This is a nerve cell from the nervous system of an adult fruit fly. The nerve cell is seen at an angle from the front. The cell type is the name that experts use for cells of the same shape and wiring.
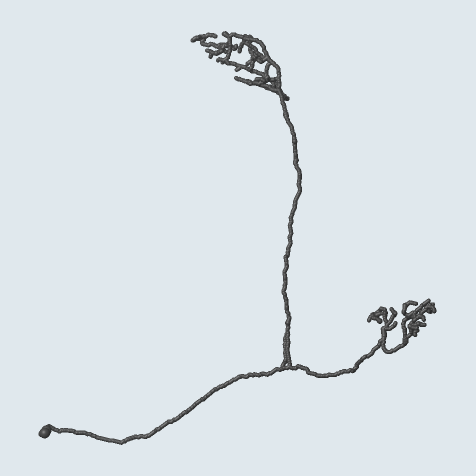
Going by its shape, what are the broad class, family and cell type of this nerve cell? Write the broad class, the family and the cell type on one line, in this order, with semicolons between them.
central-brain intrinsic neuron; hemilineage AOTUv4_ventral; FB9B_d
